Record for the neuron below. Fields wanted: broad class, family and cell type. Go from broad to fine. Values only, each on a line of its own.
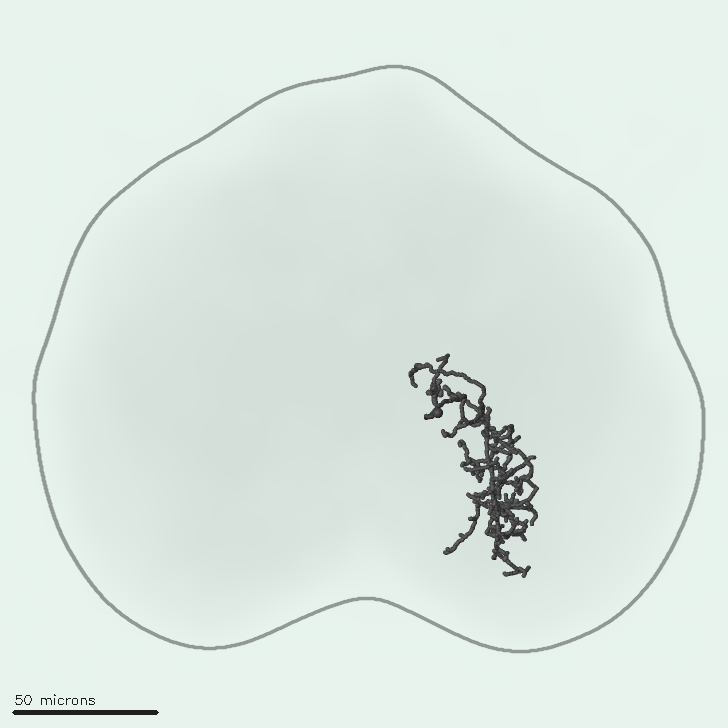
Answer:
nerve-cord intrinsic neuron
hemilineage 16B
IN16B123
